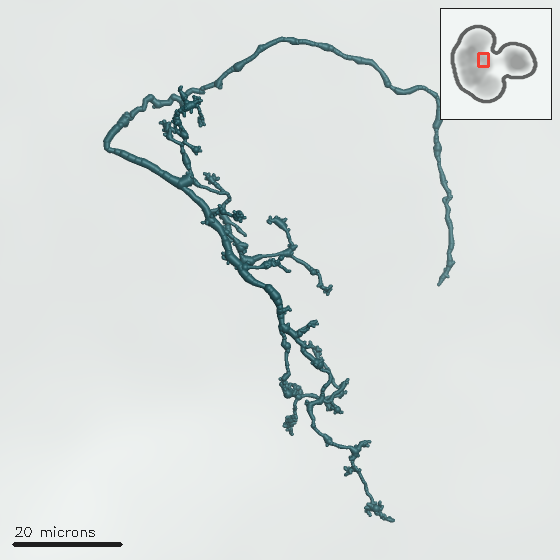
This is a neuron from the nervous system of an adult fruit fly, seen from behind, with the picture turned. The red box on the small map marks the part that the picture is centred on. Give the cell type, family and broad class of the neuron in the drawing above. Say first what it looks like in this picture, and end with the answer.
No cell body is drawn. By the scale bar it is about 90 microns tall in this view. The cell type is aPhM5. Its family is called class mechanosensory. It is a sensory neuron entering the brain.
